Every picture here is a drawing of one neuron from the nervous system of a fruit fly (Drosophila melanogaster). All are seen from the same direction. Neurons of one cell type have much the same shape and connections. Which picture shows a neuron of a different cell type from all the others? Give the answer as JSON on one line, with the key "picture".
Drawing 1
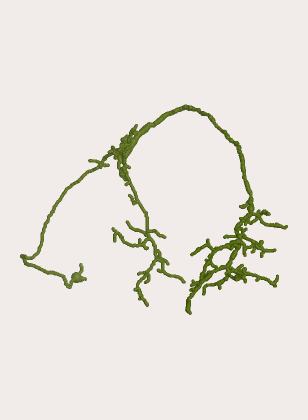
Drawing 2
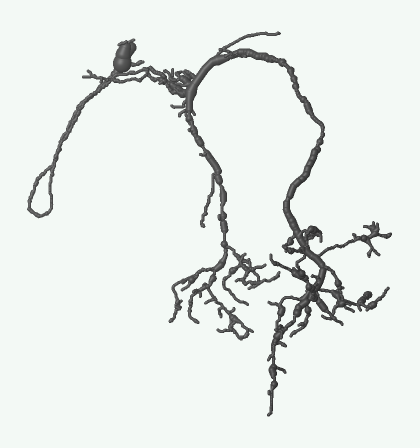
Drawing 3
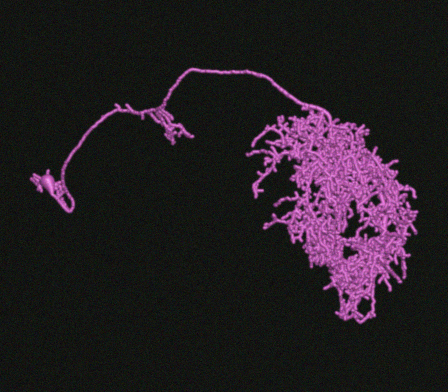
{"picture": 3}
